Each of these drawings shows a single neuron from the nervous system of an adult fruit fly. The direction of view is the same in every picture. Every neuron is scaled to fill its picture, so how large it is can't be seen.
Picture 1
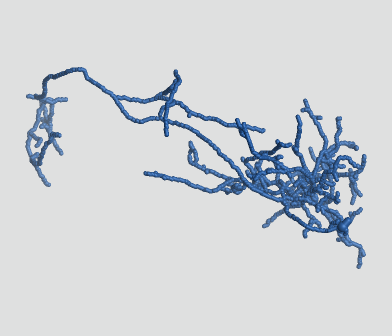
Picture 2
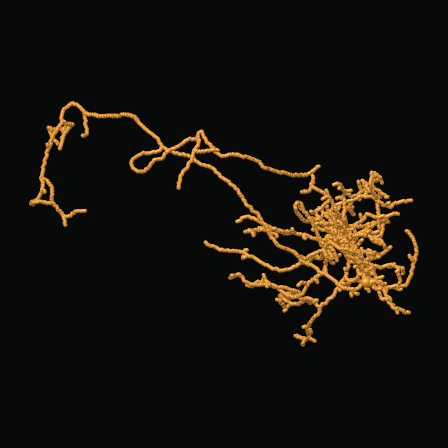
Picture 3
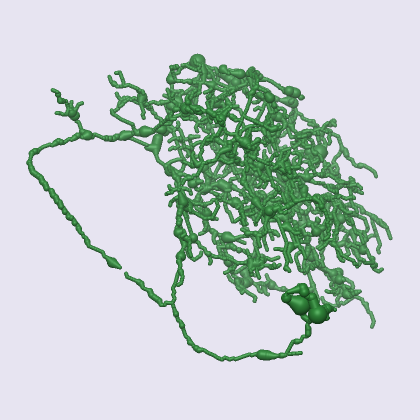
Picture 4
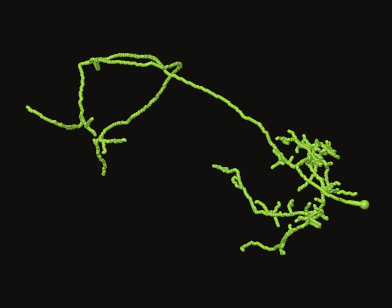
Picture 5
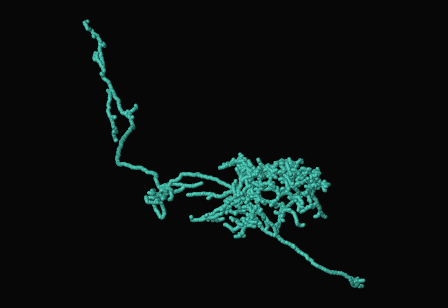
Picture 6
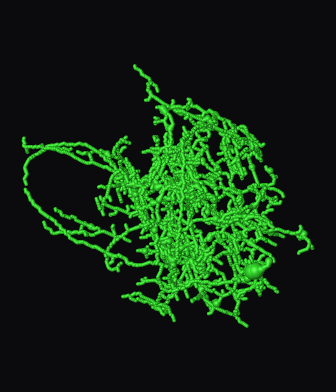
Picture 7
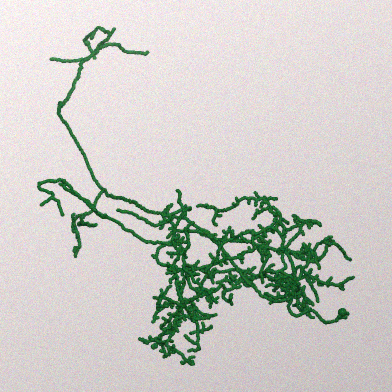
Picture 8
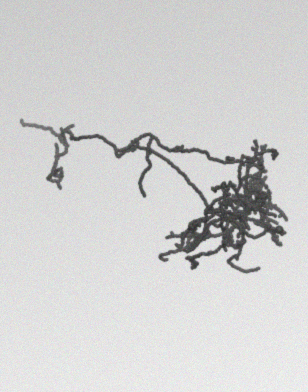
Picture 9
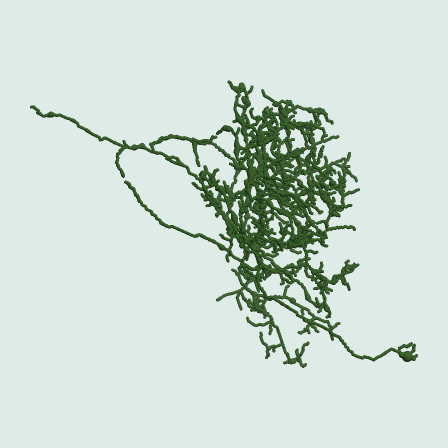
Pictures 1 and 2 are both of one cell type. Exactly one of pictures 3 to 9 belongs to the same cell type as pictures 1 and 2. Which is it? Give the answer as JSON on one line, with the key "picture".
{"picture": 8}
